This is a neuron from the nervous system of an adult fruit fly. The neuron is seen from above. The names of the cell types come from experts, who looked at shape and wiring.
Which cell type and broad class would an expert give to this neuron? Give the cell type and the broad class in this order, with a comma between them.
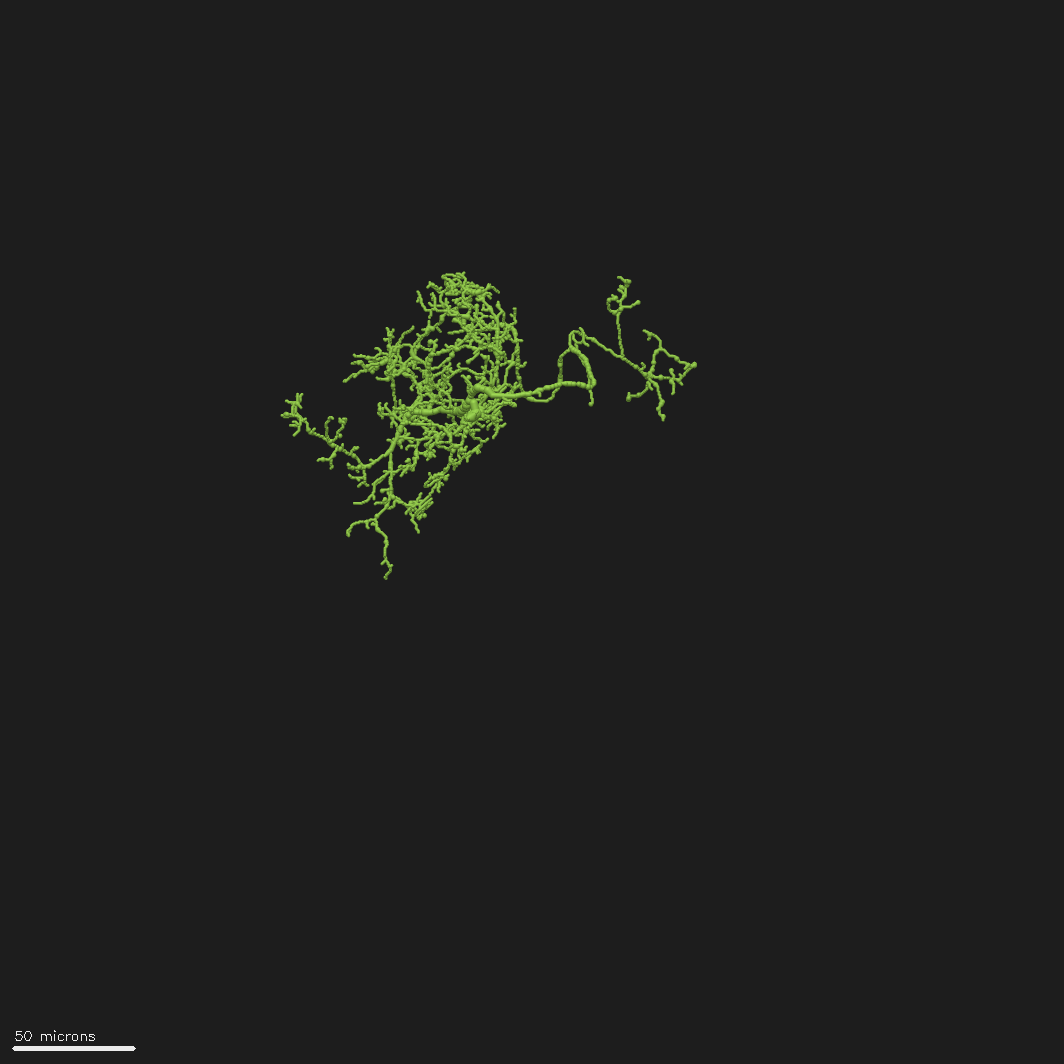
CRE023, central-brain intrinsic neuron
